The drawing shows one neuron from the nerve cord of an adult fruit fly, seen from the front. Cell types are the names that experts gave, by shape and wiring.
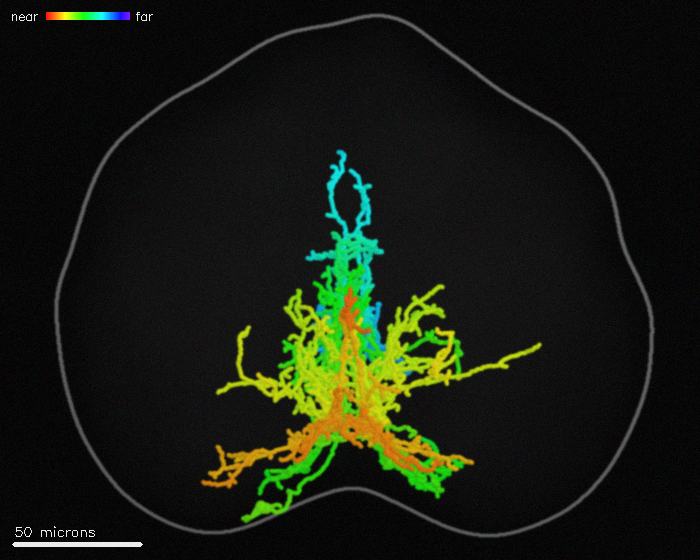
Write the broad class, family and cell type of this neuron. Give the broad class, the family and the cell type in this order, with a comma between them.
nerve-cord intrinsic neuron, hemilineage 05B, IN05B022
